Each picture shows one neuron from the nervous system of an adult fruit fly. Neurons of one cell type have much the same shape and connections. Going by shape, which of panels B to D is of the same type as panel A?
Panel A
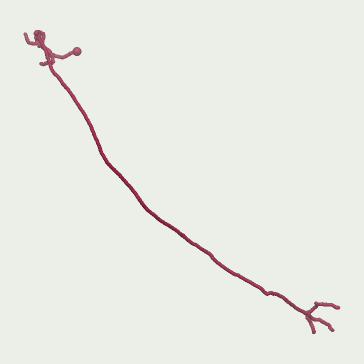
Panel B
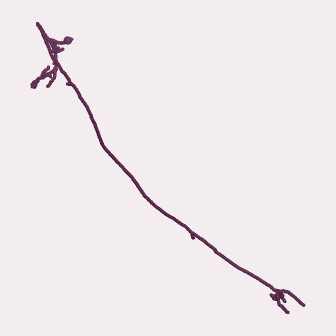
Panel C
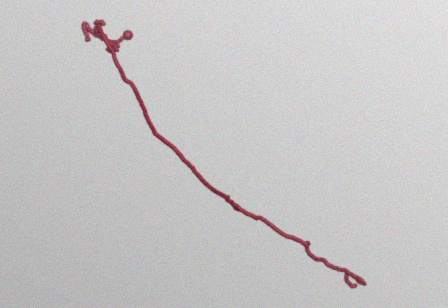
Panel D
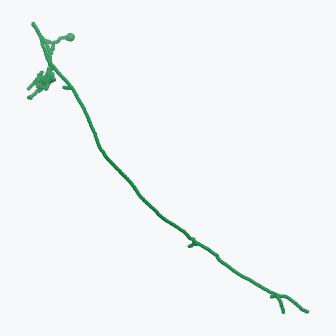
C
